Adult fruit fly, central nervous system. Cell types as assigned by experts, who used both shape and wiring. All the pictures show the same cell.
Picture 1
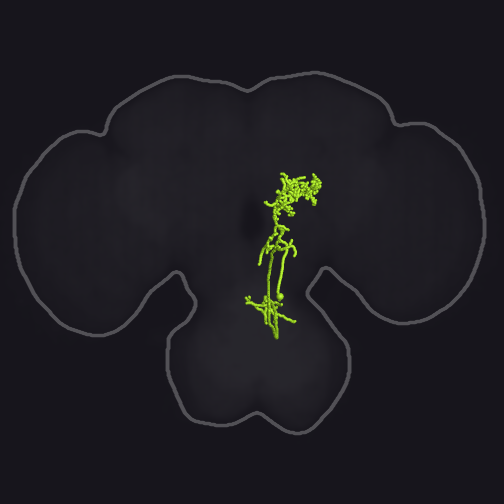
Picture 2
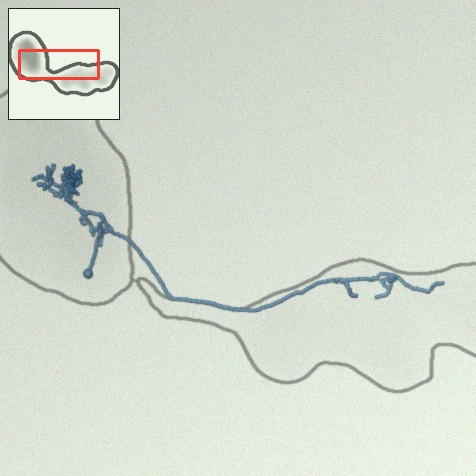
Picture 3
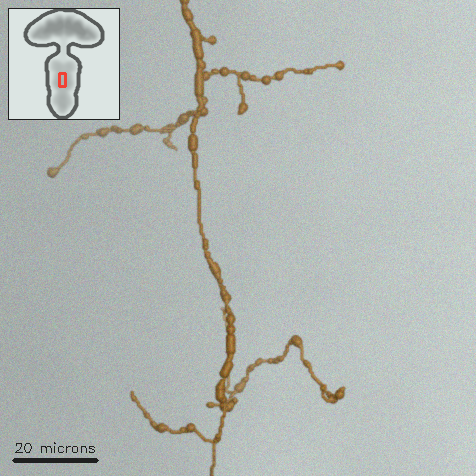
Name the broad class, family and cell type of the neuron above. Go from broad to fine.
descending neuron; hemilineage LB12; DNg82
